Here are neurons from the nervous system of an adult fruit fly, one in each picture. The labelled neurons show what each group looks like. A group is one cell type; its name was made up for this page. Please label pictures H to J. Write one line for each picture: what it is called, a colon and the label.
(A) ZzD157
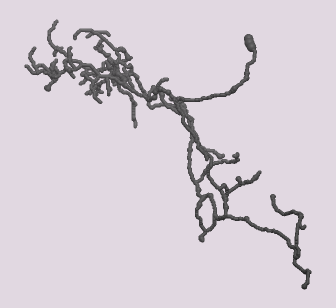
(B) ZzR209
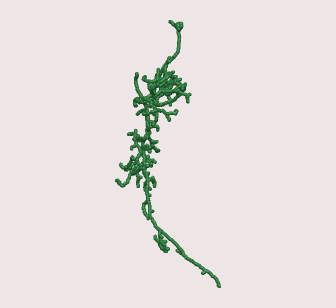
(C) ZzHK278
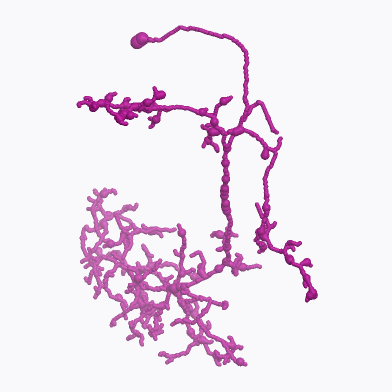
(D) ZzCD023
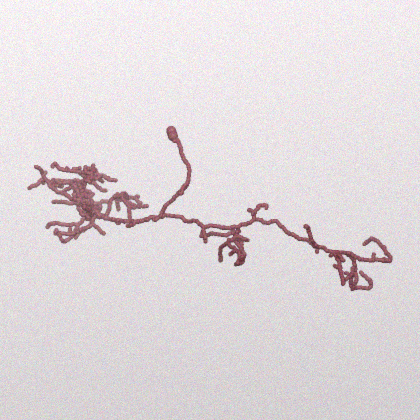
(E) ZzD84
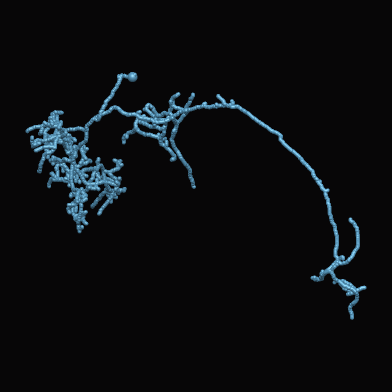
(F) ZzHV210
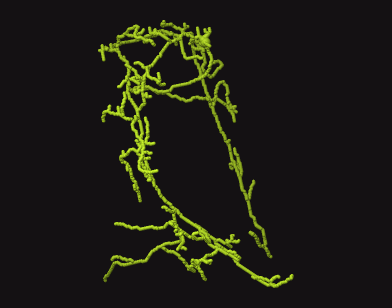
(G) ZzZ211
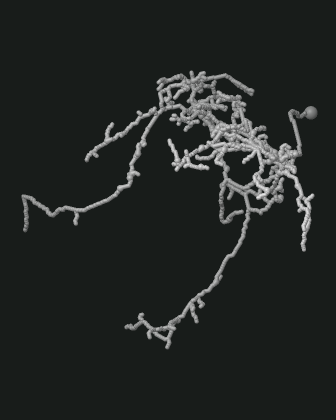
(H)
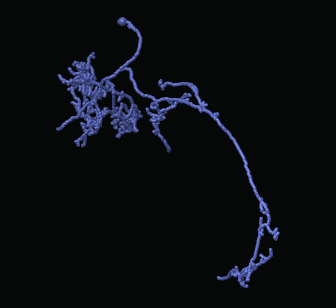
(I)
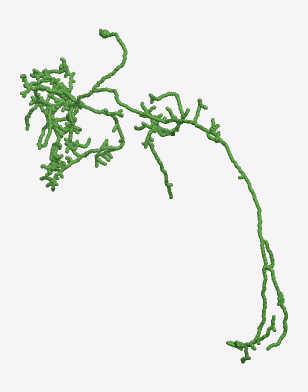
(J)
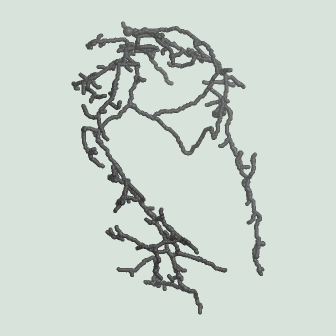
H: ZzD84
I: ZzD84
J: ZzHV210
